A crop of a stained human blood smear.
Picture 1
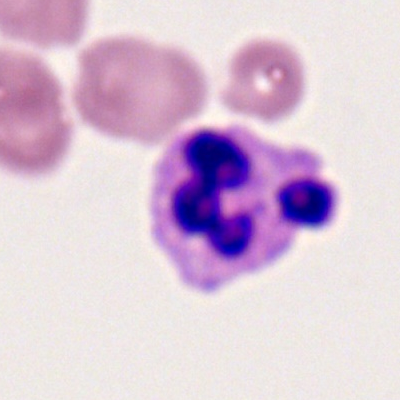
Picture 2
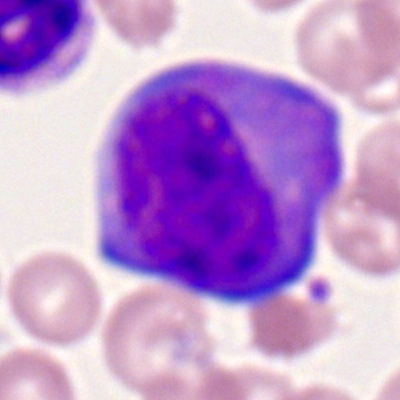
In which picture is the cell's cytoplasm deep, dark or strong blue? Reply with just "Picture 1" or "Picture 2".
Picture 2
